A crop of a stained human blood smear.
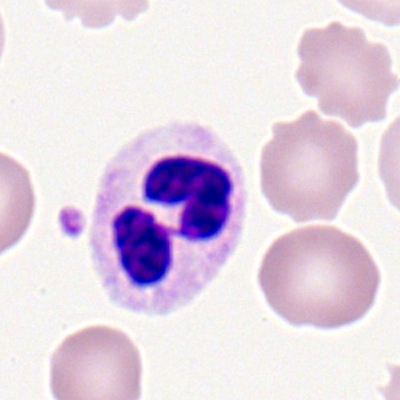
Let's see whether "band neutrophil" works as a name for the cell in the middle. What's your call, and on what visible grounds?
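The nucleus is split into two lobes, one at the upper right and the other at the lower left.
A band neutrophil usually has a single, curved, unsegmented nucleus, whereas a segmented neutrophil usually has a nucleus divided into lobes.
On that count the name band neutrophil does not fit; this cell is a segmented neutrophil. The chromatin is dark purple and coarsely clumped.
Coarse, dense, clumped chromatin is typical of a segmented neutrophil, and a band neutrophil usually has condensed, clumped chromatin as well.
This feature therefore fits both names.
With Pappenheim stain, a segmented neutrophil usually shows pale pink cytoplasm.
Here the cytoplasm is abundant and pale pinkish-lilac, which goes with segmented neutrophil. It holds fine, faint lilac granules, and the cell outline is oval and smooth.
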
